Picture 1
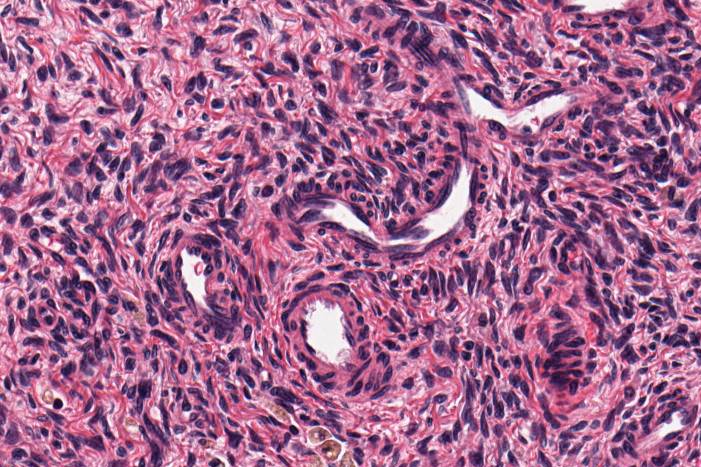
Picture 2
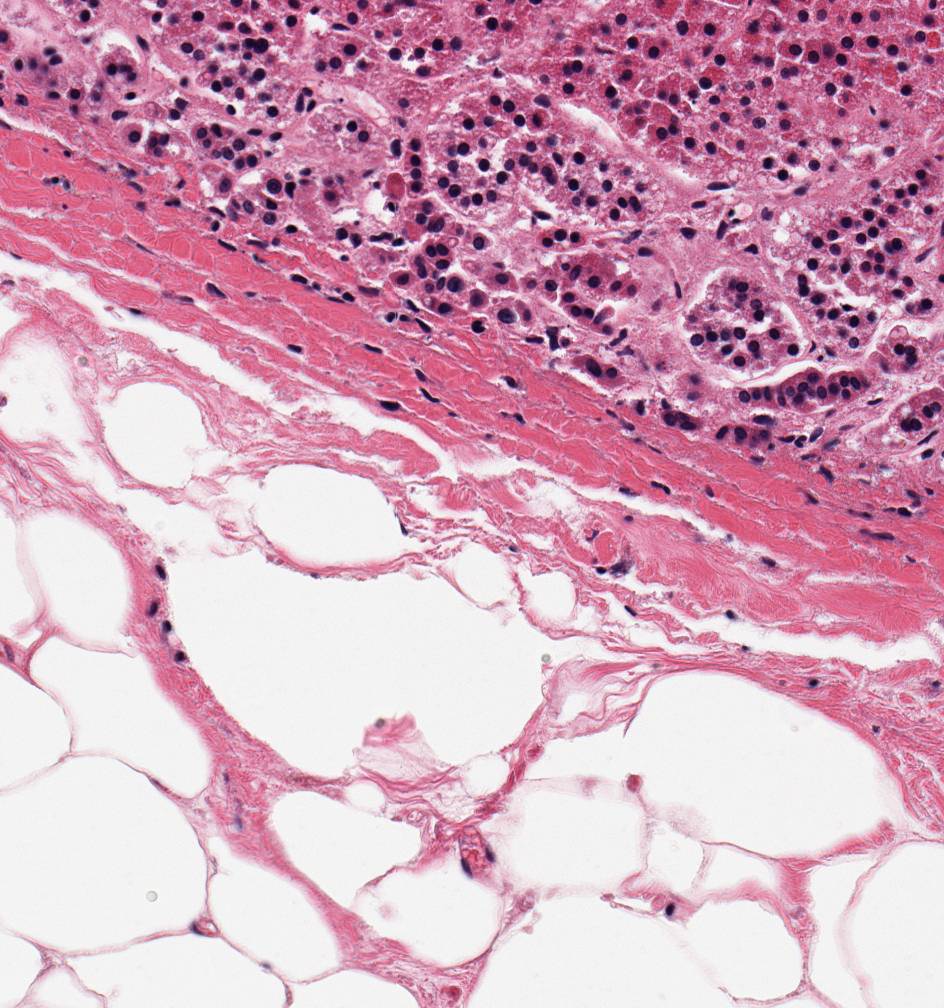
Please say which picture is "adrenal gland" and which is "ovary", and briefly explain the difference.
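Ovary, picture 1; adrenal gland, picture 2. Layout: picture 1 is densely packed spindle to oval cells without lobules or clear divisions; picture 2 has cellular tissue above a diagonal pink fibrous band, with fat in the lower half. Arrangement: concentric layers of spindle cells around small lumens in picture 1; rounded nests and clusters parted by thin stroma at upper right in picture 2.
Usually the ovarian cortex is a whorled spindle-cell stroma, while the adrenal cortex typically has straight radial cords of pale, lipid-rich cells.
Nuclei: dark and oval to elongated in picture 1, small, round and darkly stained in picture 2.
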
